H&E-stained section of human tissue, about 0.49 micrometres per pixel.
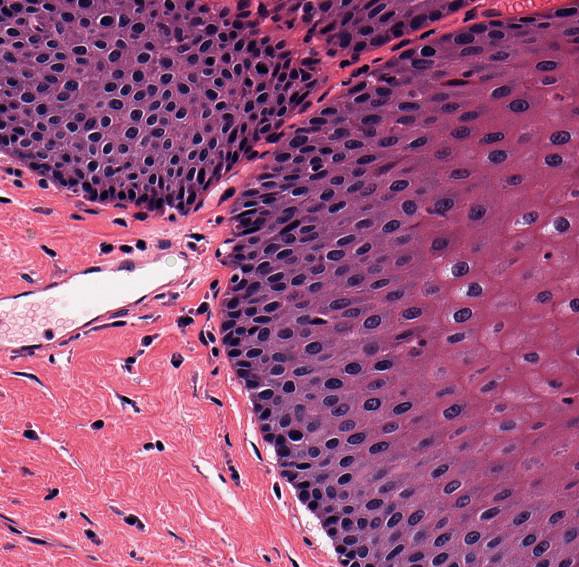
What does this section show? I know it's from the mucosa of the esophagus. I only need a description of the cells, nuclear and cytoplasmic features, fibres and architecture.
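First, layout: stratified squamous epithelium occupies the upper and right parts of the field, and connective tissue the lower left. Next, the epithelial cells at the border with the connective tissue have small, dark, crowded oval nuclei. Then, toward the right edge, the cells grow larger, with more pink cytoplasm between their nuclei. Finally, a thin-walled vessel containing red blood cells sits at the left edge near the middle.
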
